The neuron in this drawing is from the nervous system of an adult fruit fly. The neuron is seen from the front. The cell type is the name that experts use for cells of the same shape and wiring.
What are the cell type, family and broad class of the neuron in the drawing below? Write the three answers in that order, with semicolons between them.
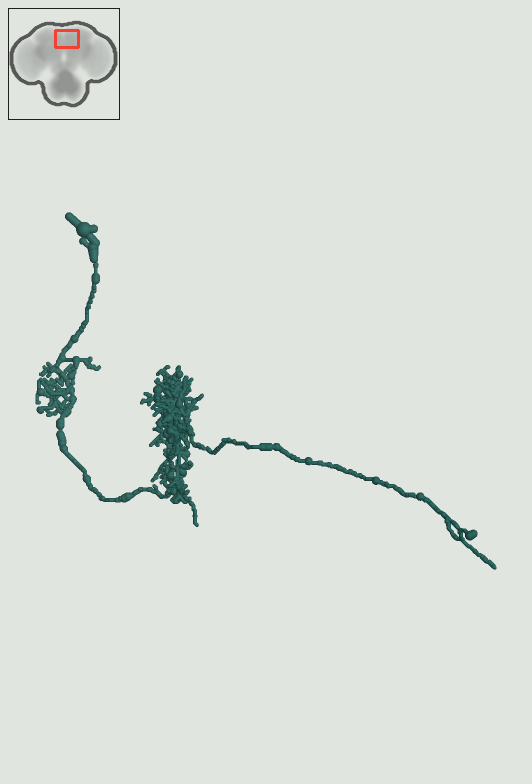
PFGs; class CX; central-brain intrinsic neuron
